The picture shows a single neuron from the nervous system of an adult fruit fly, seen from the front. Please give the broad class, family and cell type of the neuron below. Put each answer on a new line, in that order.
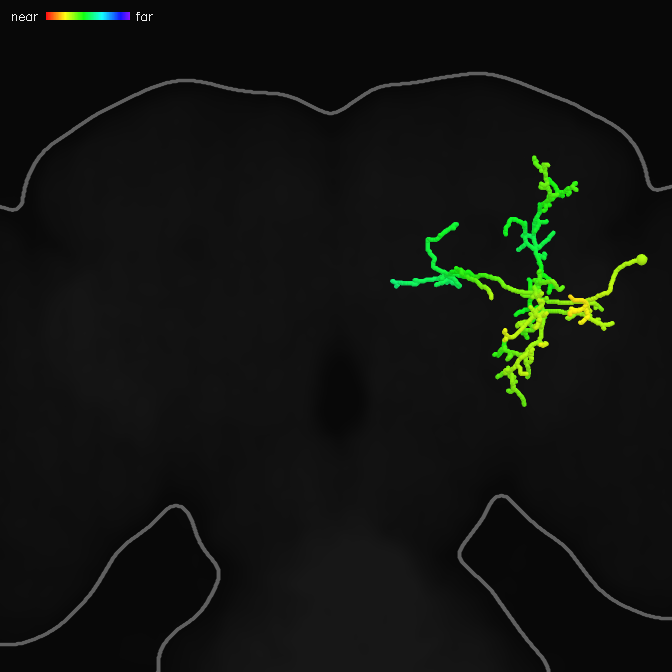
central-brain intrinsic neuron
hemilineage VLPl2_medial
AVLP168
